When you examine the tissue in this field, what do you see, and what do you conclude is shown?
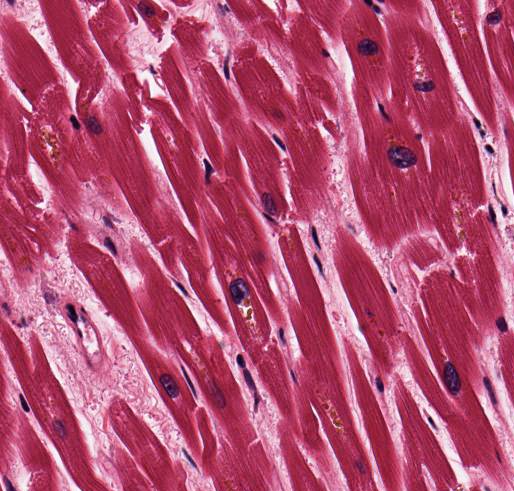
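See the golden-brown granules collecting in the cytoplasm at the ends of the muscle nuclei? Small, dark, slender nuclei sit in the thin spaces between the muscle fibres. Over on the left there's a wider strip of pale, loose, wispy connective tissue between fibres, and no fat cells anywhere. It's left ventricle of the heart.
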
